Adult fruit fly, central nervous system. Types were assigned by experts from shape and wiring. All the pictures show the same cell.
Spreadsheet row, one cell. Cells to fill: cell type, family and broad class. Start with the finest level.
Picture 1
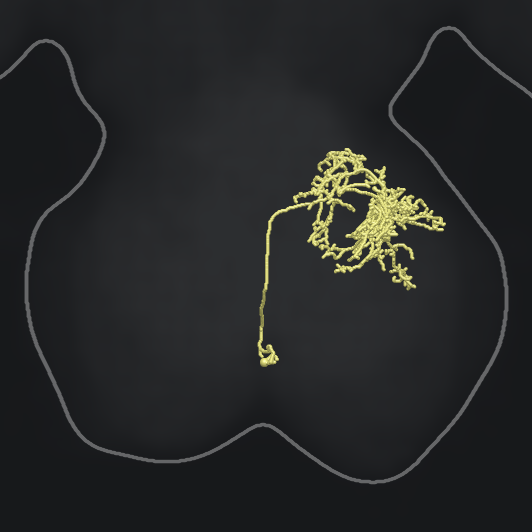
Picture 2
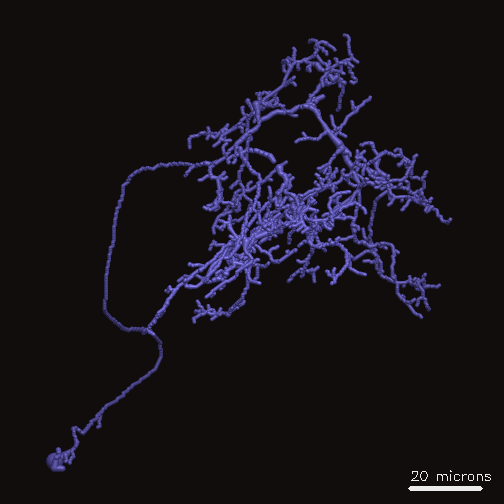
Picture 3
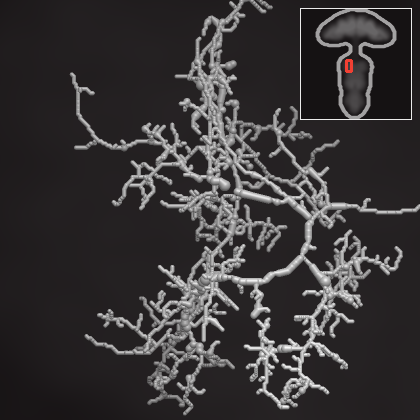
IN02A029; hemilineage 02A; nerve-cord intrinsic neuron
